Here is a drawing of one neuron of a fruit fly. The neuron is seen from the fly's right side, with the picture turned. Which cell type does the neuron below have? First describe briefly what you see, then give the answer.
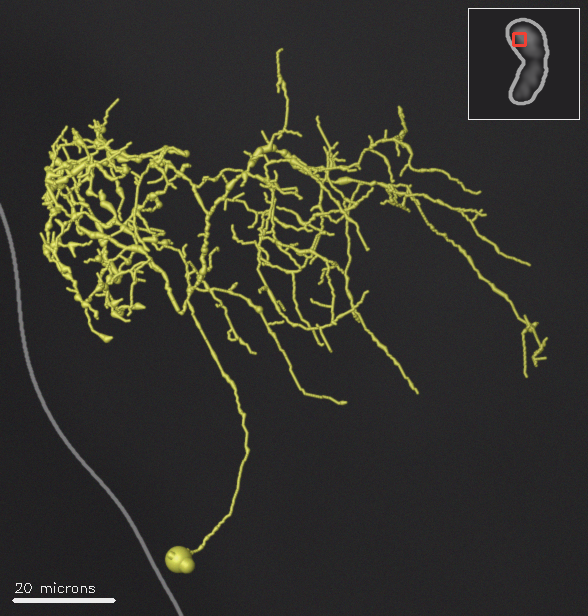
By the scale bar it is about 100 microns tall in this view. In this view it is about as wide as it is tall. Its broad class is central-brain intrinsic neuron. Its cell type is SLP259.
